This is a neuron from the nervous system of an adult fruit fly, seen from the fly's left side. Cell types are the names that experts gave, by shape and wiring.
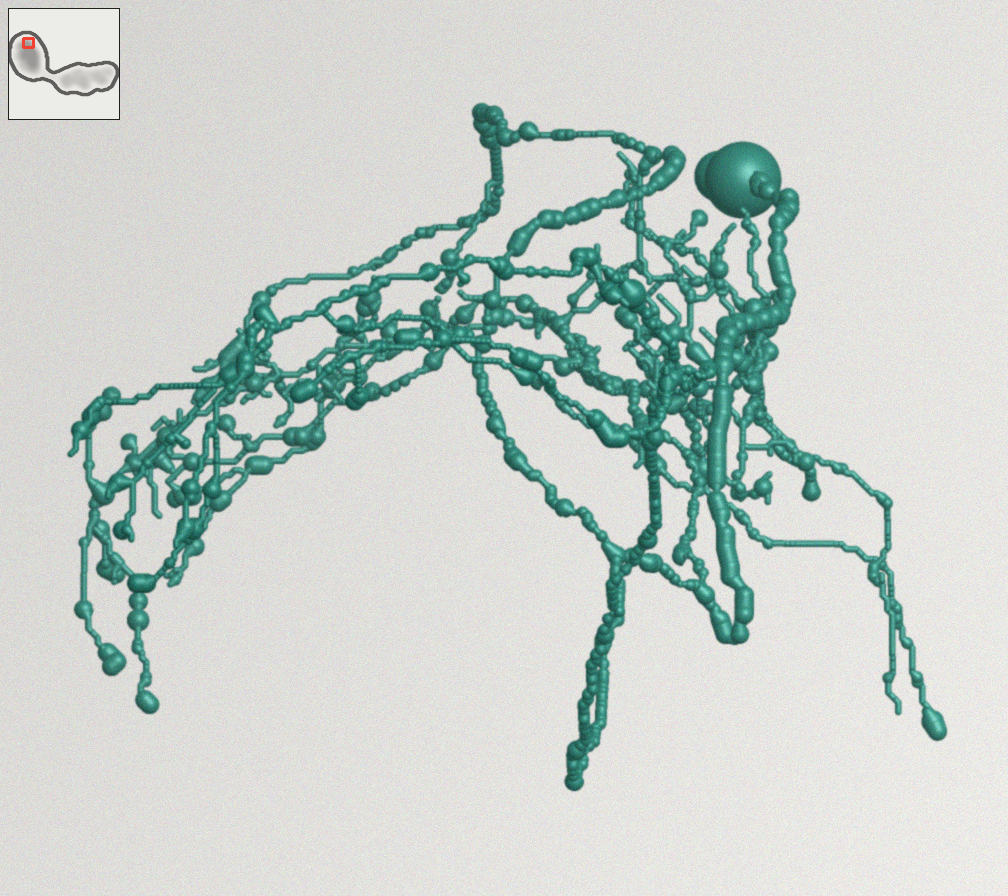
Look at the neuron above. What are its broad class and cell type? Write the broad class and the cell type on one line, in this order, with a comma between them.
central-brain intrinsic neuron, SLP444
